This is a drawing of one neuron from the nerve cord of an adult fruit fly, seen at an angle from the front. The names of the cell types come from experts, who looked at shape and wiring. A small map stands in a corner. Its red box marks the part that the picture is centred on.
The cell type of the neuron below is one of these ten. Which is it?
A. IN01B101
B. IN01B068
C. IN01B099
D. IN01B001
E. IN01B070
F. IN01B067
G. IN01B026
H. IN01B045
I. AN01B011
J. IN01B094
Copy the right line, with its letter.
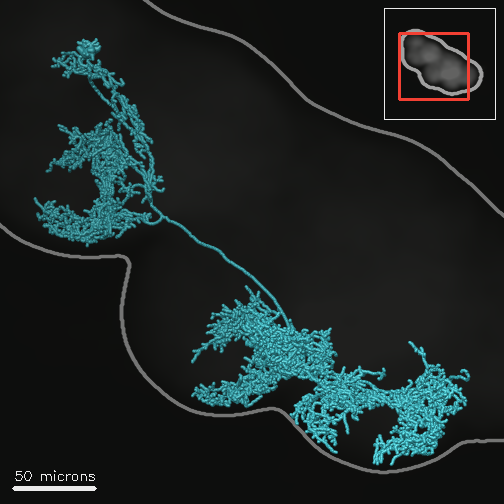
D. IN01B001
